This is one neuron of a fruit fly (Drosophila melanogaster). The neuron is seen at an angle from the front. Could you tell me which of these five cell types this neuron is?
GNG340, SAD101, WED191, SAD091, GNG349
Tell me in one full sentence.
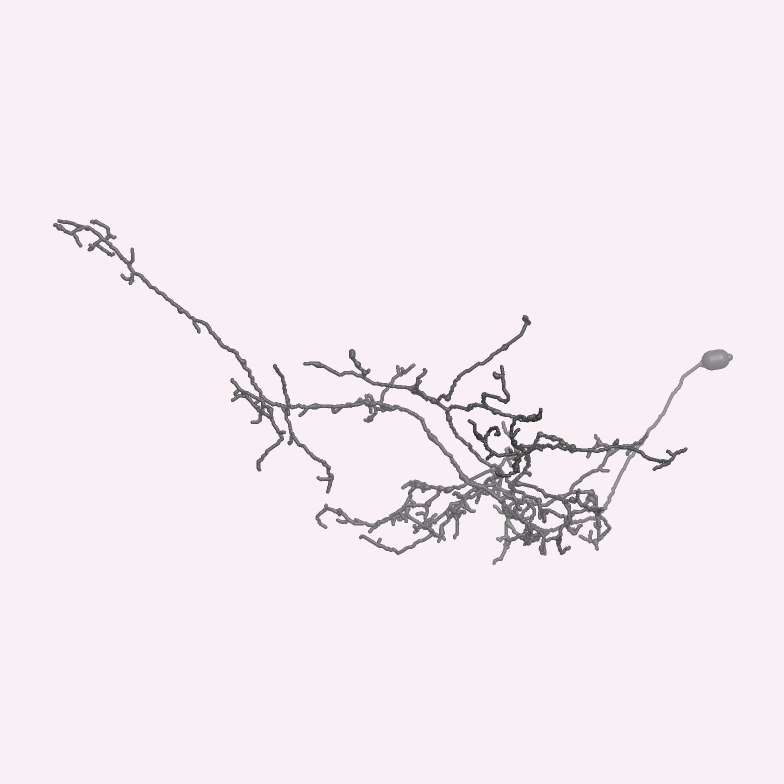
By its cell type, the neuron is GNG349.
